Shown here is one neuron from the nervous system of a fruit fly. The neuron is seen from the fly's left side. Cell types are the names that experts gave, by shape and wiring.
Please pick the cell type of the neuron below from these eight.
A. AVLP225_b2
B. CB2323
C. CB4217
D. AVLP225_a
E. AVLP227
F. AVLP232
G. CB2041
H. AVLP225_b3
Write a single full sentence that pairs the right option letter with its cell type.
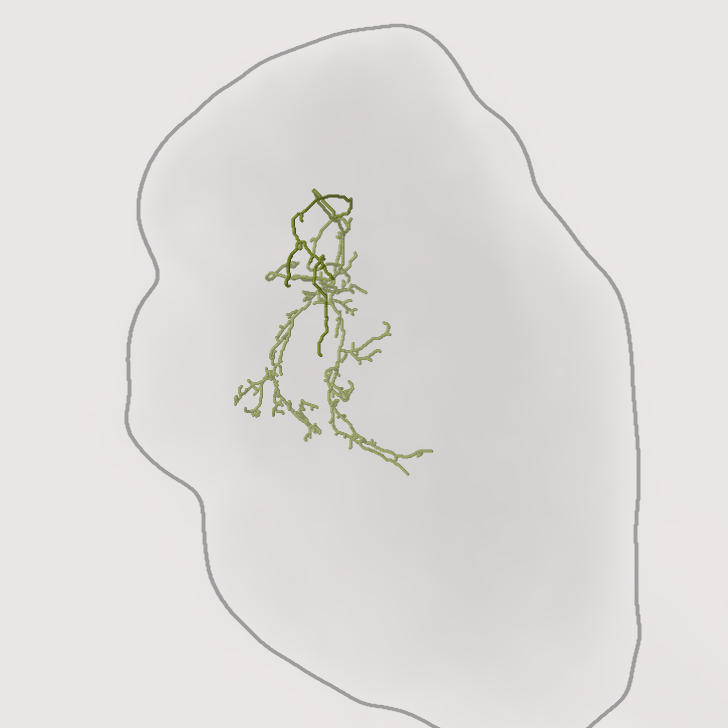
Under cell type, the neuron is listed as CB4217, option C.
